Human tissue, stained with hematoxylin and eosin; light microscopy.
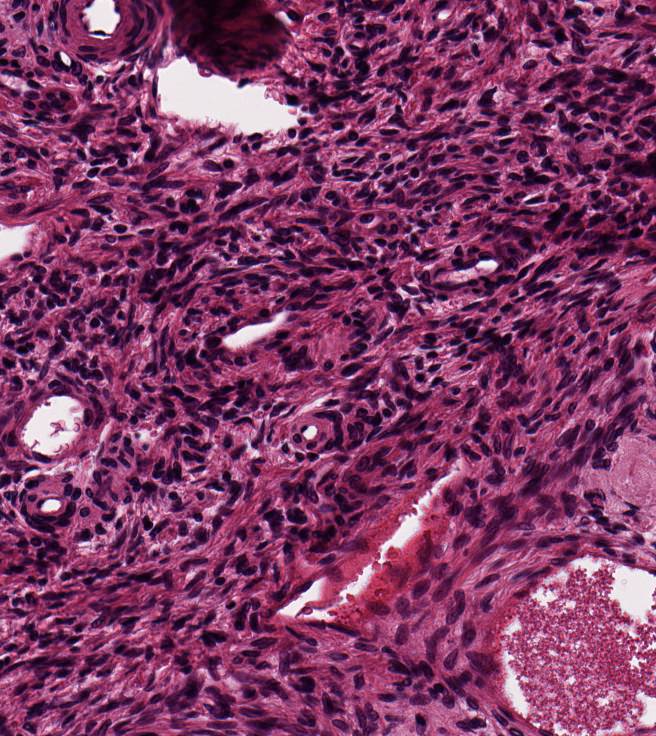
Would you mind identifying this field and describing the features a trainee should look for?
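What you're looking at here is ovarian cortex. See how densely cellular the spindle-cell stroma is, with no epithelium or glands anywhere. Notice the cells lie in short intersecting bundles and whorls, not long parallel fascicles. Their nuclei are dark, oval to spindle-shaped.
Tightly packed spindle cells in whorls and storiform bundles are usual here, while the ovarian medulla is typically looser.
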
